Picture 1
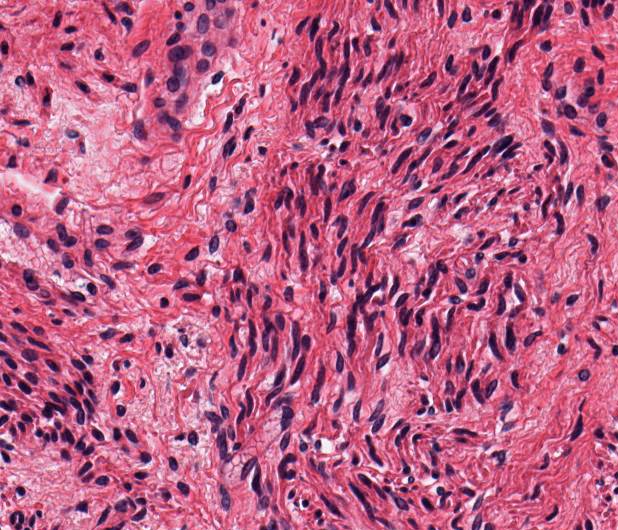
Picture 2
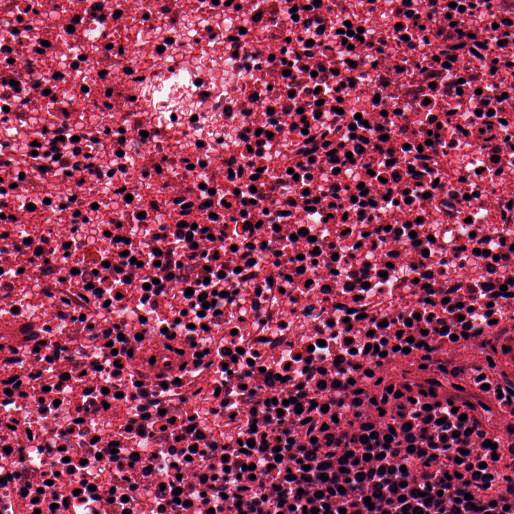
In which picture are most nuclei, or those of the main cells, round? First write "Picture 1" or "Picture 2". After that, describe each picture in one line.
Picture 2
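What picture 1 shows: Many of the dark, elongated nuclei are wavy or buckled rather than straight.
What picture 2 shows: Most nuclei are round, dark and fairly uniform in size.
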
